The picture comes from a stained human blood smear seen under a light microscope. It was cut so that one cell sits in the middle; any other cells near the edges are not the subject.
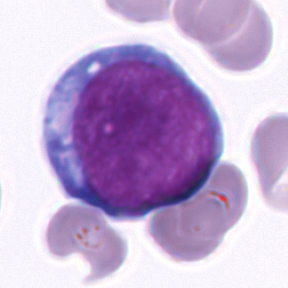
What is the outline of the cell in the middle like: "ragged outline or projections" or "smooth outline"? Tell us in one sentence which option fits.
A smooth edge runs around this cell.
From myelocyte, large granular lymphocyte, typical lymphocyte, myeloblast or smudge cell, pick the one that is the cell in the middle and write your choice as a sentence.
The central element of this crop is a cell, namely a myeloblast.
